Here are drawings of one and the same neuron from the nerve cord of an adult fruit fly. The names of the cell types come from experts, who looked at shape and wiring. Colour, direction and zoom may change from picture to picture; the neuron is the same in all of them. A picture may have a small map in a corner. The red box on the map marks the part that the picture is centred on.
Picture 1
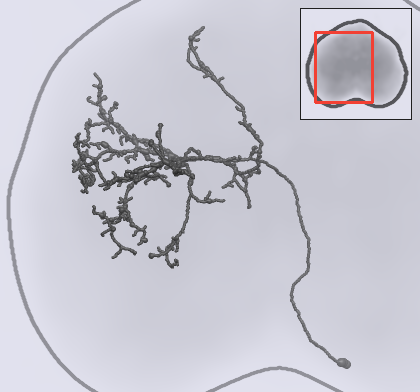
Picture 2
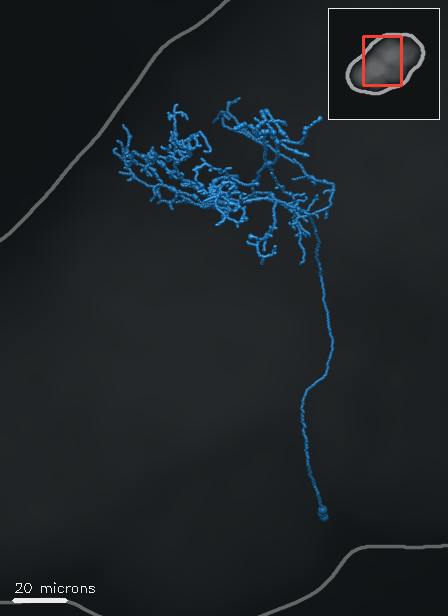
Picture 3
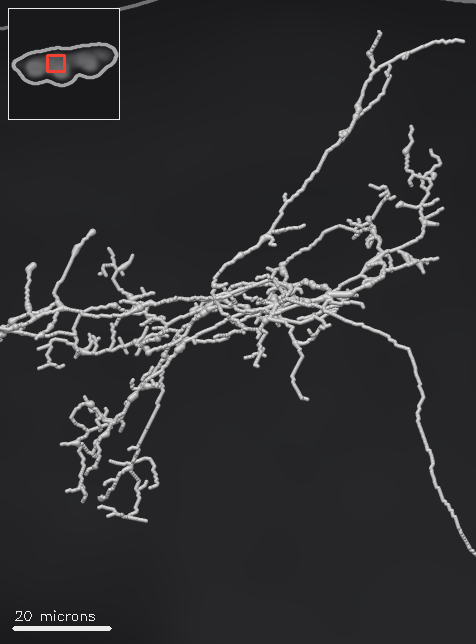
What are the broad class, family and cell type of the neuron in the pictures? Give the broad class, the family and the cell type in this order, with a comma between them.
nerve-cord intrinsic neuron, hemilineage 06B, IN06B071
